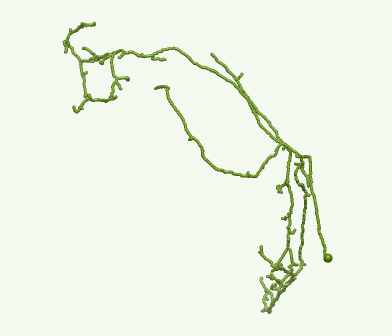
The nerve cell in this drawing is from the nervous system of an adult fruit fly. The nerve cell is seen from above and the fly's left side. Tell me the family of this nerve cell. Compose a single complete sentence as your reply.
By its family, the nerve cell is hemilineage DL2_dorsal.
